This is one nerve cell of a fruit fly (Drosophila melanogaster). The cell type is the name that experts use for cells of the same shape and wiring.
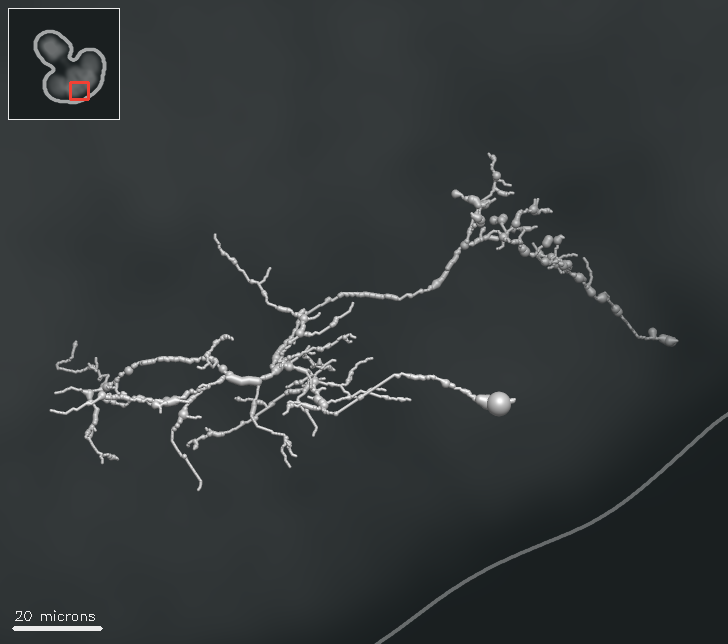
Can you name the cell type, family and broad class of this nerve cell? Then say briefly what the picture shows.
Its cell type is SMP345. Its family is hemilineage CLp1. This is a central-brain intrinsic neuron. By the scale bar it is about 150 microns wide in this view. Dozens of branch ends can be seen.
